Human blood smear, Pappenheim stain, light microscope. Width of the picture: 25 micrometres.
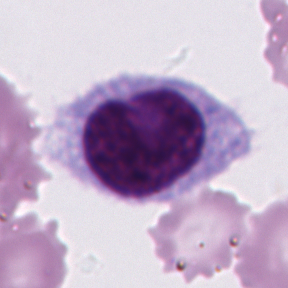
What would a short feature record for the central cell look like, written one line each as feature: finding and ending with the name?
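Cell size: about 17 by 11 micrometres
Nucleus size: about 11 by 9 micrometres
Nucleus shape: shallow notch in upper edge, slightly heart-like
Cytoplasm colour: pale greyish blue
Cytoplasm extent: band all round the nucleus, widest at left and right ends
Cytoplasm edge: slightly frayed and uneven, not sharply smooth
Name: hairy cell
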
